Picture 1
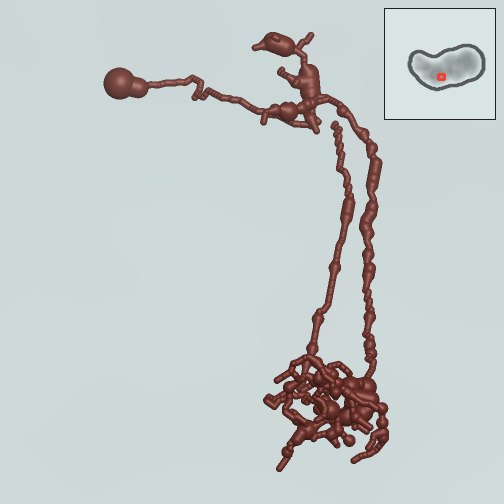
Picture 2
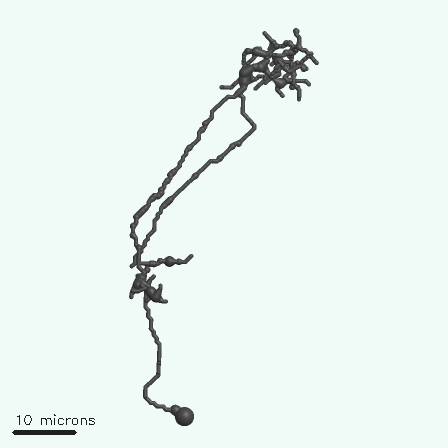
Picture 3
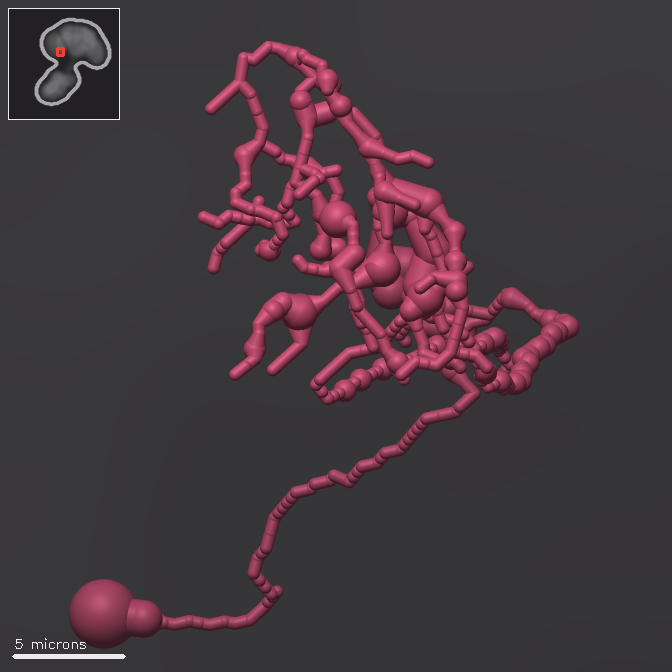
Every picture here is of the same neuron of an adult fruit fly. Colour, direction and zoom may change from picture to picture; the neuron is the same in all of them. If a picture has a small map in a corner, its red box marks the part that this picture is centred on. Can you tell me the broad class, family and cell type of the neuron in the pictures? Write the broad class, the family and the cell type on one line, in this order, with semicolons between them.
optic-lobe intrinsic neuron; T; T4a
